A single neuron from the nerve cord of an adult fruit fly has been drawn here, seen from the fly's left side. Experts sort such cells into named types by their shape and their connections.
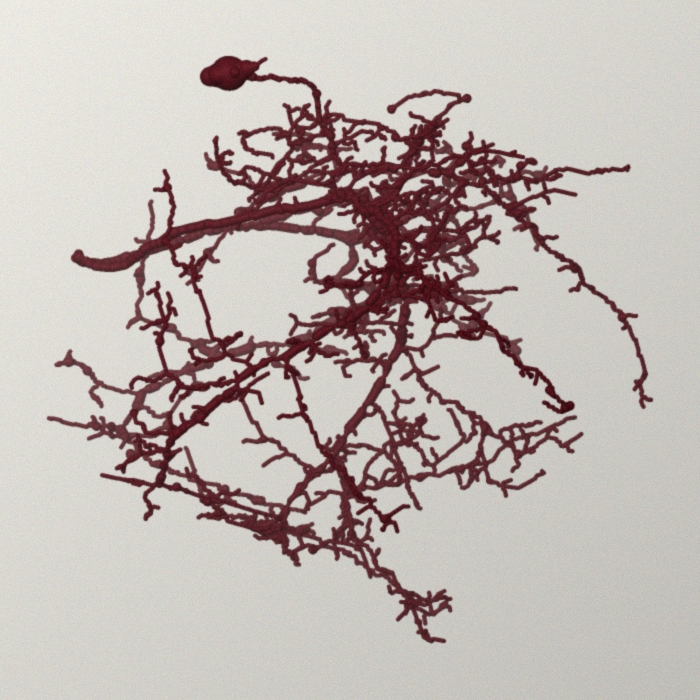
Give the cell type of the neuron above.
IN19B015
